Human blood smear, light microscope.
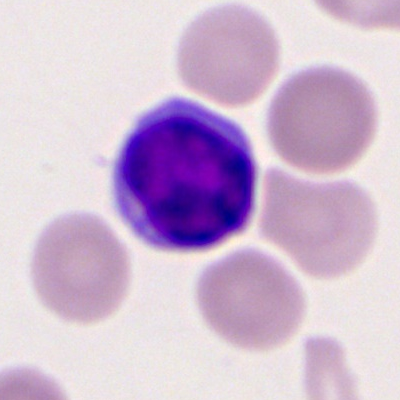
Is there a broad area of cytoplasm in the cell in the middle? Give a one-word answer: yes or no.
No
